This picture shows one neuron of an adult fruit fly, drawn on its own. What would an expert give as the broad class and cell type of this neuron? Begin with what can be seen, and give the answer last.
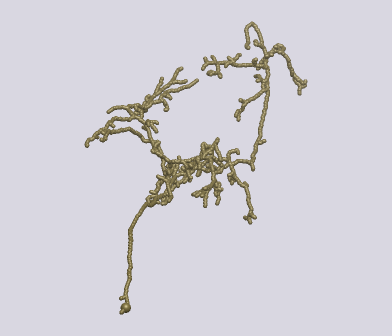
The picture shows dozens of branch ends. As drawn here it is taller than it is wide. It is a nerve-cord intrinsic neuron. The cell type is INXXX347.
